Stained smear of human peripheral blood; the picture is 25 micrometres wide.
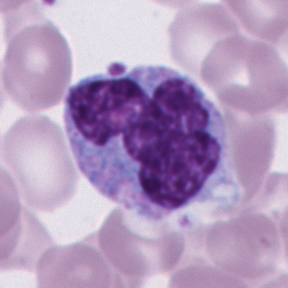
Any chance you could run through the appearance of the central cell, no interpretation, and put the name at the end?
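Outline: a broad, slightly irregular oval. The nucleus lies toward the upper right, so the widest band of cytoplasm falls on the lower left. That cytoplasm is plentiful and pale greyish blue, dusted with very fine, faint purplish granules. This is a monocyte.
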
